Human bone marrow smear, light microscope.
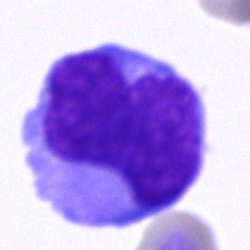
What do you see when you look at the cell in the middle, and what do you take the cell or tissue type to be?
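Roughly round in outline, this cell has a nucleus that fills most of it. A pale area cuts into the nucleus at its top edge, leaving a notch. Cytoplasm lies mainly to the lower left, and the left edge is bumpy with small blebs. This is a blast.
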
